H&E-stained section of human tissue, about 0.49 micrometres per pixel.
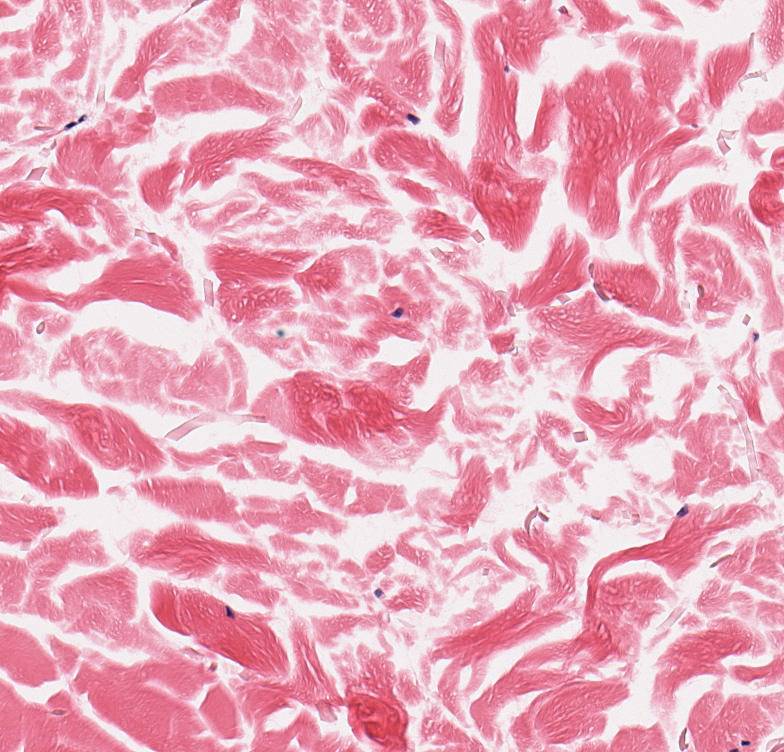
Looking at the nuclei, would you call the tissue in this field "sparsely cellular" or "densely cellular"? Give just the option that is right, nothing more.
Sparsely cellular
